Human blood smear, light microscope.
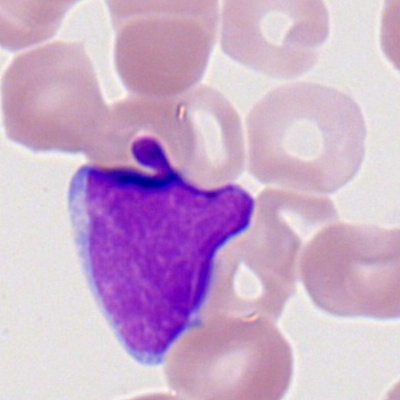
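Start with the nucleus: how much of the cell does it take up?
Almost the whole cell.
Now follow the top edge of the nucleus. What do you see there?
A small round purple knob jutting out on a narrow neck.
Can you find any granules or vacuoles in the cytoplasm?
No, neither is seen.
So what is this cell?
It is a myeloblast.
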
